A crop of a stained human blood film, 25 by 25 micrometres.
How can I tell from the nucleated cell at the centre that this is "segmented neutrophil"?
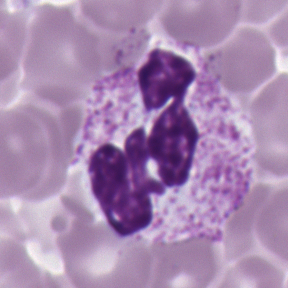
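Three or more separate lobes make up the nucleus of this segmented neutrophil. Within them the chromatin is dense, dark purple and coarsely clumped. The cytoplasm is plentiful and very pale, which goes with the paleness expected here.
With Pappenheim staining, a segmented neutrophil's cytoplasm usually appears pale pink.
Granules are present but do not cover or hide the nuclear lobes.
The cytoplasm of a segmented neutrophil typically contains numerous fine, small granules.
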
